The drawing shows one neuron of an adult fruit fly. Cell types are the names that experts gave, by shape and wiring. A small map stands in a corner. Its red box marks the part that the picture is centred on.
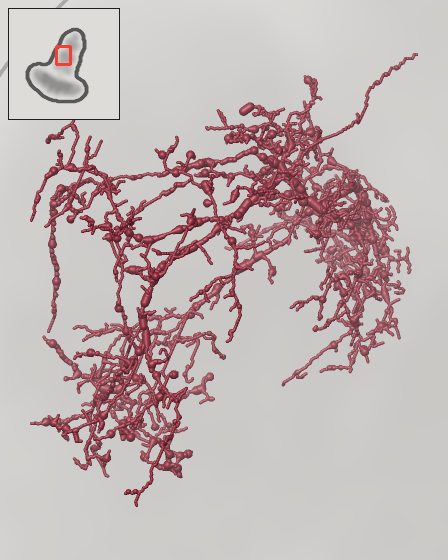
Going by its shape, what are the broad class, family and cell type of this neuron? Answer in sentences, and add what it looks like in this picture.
Its broad class is nerve-cord intrinsic neuron. The family is hemilineage 03A. The cell type is IN03A019. The drawing shows no cell body. More than a hundred branch ends can be seen.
